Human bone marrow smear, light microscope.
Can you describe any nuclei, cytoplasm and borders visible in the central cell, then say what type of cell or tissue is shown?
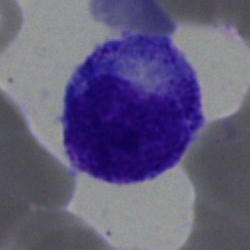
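Here the nucleus takes up the lower part of the cell and stains dark purple, about as dark as the cytoplasm around it. Just above it, in the cytoplasm, sits a paler zone. Fine dark purple specks make the cell look grainy. It's a promyelocyte.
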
